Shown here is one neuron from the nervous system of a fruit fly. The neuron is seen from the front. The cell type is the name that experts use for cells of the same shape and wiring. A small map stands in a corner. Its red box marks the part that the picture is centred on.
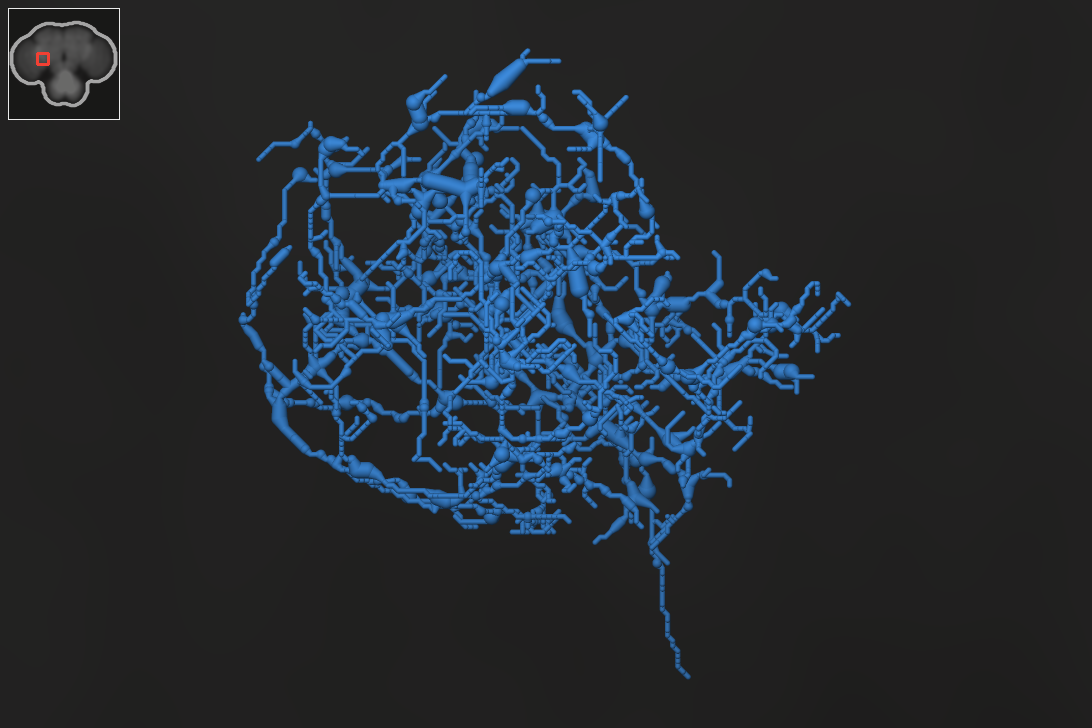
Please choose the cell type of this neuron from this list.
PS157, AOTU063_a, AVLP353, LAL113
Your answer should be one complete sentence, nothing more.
The cell type AVLP353 includes this neuron.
